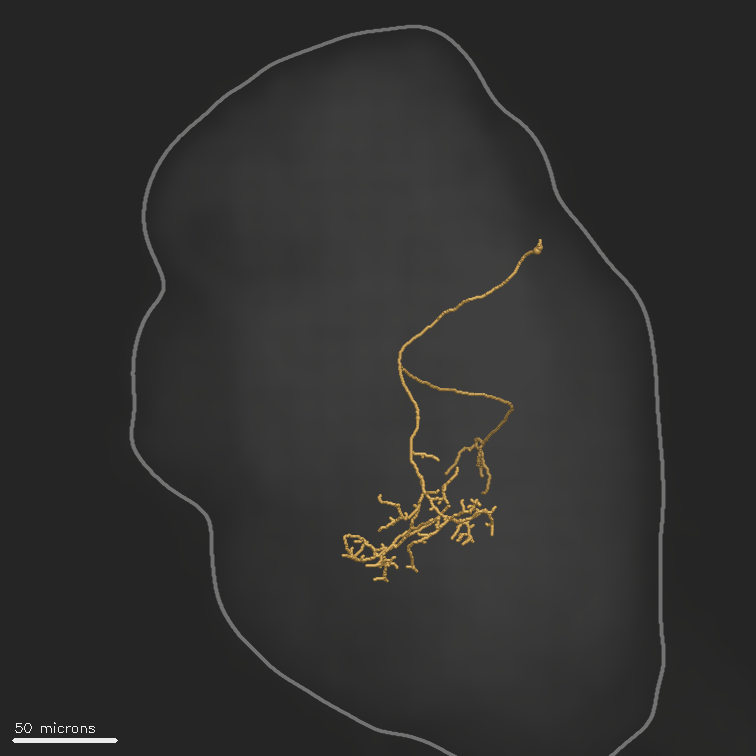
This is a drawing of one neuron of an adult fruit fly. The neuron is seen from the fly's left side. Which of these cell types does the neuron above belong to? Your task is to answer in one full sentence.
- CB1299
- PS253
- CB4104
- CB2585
As a matter of cell type, the neuron is CB4104.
